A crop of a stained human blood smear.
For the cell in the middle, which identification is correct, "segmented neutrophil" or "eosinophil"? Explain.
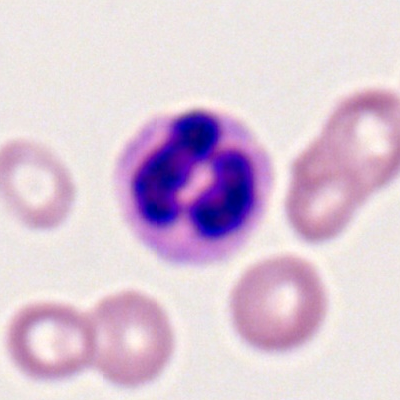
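I'd call this a segmented neutrophil.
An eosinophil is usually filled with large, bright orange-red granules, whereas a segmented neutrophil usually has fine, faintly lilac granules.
Here, the moderate rim of cytoplasm surrounding the nucleus is pale pinkish-lilac. Beyond that, the outline is round and smooth, the chromatin is dense, dark purple and clumped, and no vacuoles are seen in the cytoplasm.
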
